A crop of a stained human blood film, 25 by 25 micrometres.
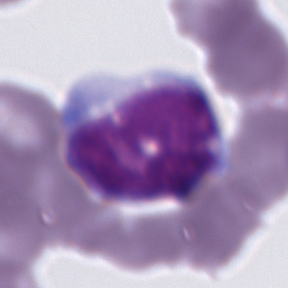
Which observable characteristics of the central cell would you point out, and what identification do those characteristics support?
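Checking the outline, it is irregular and somewhat angular. The nucleus measures about 13 by 10 micrometres, and its chromatin stains a deep reddish purple. As for the cytoplasm, it is pale blue, with the rim widest on the upper-left side of the nucleus. The cell is a myeloblast.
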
